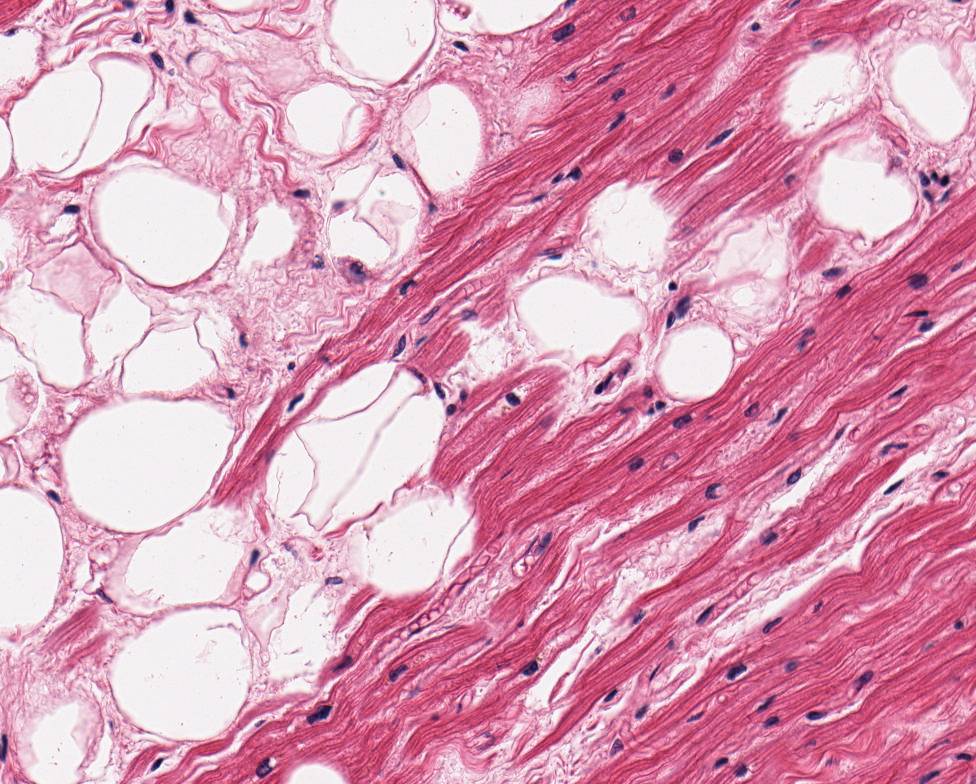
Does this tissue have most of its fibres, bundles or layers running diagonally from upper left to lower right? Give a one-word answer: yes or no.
No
